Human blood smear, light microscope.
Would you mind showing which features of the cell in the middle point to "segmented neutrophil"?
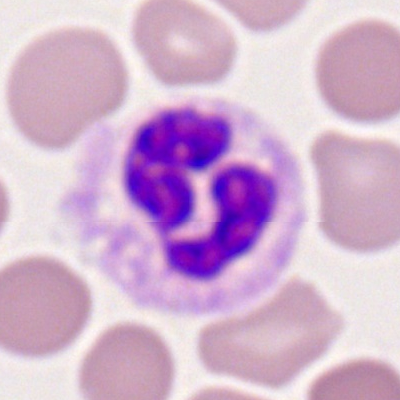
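The cytoplasm here is plentiful and pale pinkish-lilac.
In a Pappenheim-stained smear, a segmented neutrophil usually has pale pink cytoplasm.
That pale pinkish tint goes with the segmented neutrophil. Fine, faint lilac granules fill that cytoplasm. The chromatin is dark purple and coarsely clumped. The outline is roughly round, with the edge a little ragged on the left side.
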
